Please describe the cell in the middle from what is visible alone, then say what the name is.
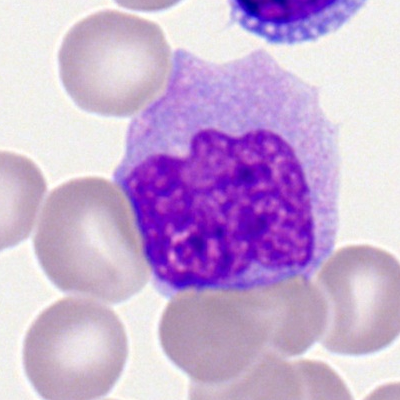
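First, the outline: irregular, with angular points along the upper right edge. The nucleus sits in the lower part, with most of the cytoplasm above it. Chromatin coarse and clumped, pale gaps between dark purple patches. Fine pink-purple granules dust the cytoplasm. It's a monocyte.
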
